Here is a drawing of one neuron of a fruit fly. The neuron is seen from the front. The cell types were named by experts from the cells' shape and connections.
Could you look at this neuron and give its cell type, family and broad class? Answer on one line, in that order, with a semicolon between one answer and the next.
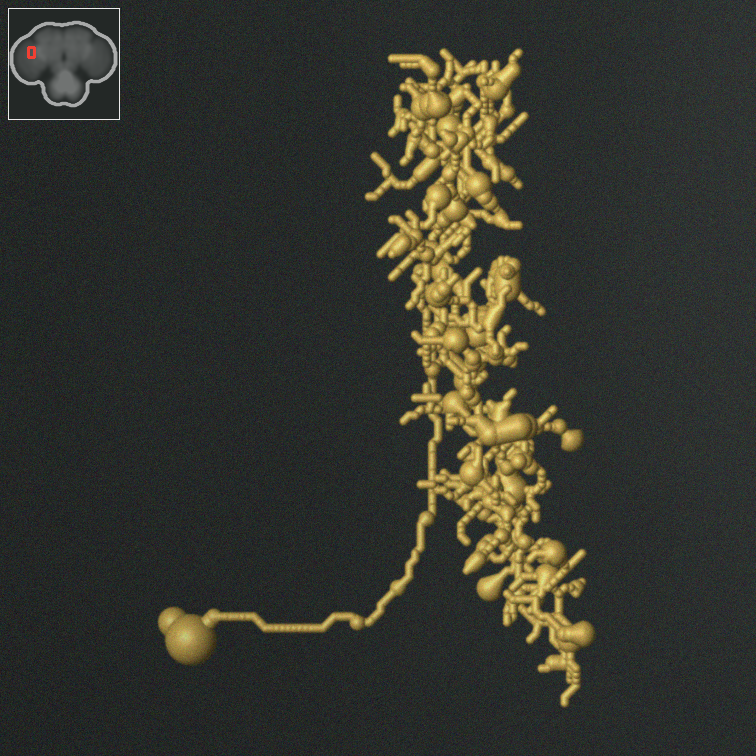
LPi3412; LPi; optic-lobe intrinsic neuron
